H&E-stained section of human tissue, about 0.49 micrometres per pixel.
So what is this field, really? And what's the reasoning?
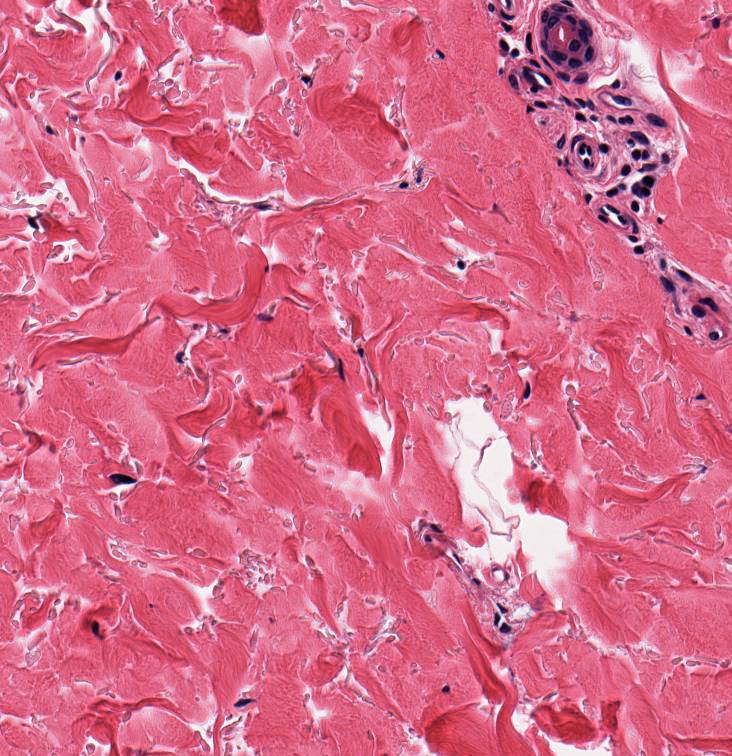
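Mainly, this is dermis. Notice thick pink collagen bundles filling nearly the whole field and running in many directions.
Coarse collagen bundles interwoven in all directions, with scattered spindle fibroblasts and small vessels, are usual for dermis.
Between the bundles, cells are sparse: you will find only scattered small, dark, elongated nuclei. In the upper right corner, a cluster of small blood vessels has crowded dark nuclei in their walls.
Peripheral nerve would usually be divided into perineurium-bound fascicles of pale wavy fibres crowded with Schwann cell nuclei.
Nothing here is divided that way.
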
